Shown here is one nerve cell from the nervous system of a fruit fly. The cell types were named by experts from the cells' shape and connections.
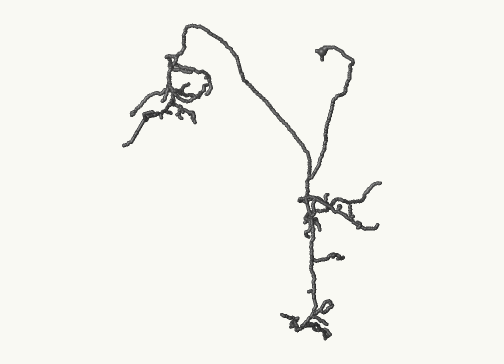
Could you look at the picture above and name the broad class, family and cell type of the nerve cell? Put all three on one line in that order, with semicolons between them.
nerve-cord intrinsic neuron; hemilineage 01A; IN01A083_a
